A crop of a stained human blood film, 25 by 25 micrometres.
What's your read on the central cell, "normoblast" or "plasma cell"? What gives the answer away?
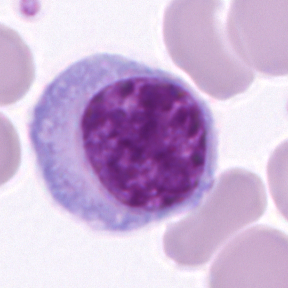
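Plasma cell.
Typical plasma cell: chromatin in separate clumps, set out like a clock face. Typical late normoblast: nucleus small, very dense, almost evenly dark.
Here: chromatin in dark clumps with lighter spaces between, the clumped pattern rather than even darkness. No nucleolus visible. Nucleus round, about 11 micrometres across, lying toward the right, filling about 50% of the cell's area. Cell about 16 micrometres across. Paler cytoplasmic zone against the left side of the nucleus. No distinct cytoplasmic granules.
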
